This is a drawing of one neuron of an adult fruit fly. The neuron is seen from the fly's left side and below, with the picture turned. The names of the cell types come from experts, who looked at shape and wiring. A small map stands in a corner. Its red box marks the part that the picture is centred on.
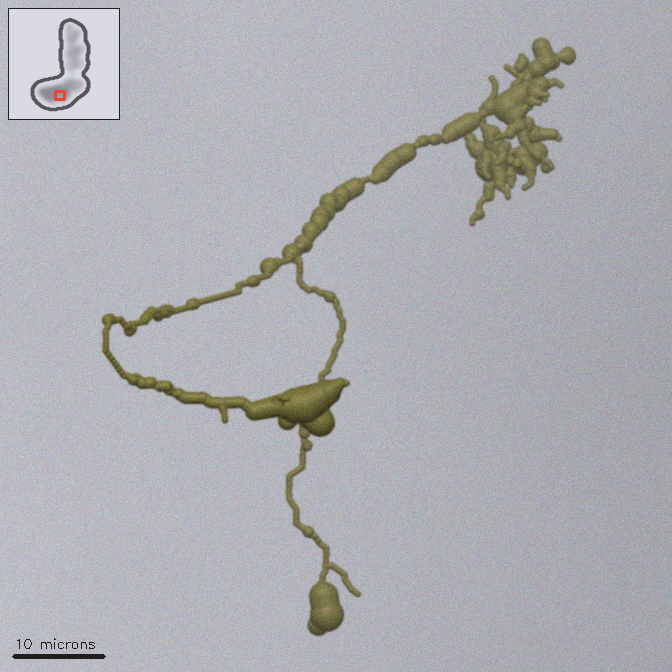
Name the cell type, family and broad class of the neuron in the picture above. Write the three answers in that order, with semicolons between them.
TuBu01; hemilineage AOTUv3_dorsal; central-brain intrinsic neuron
